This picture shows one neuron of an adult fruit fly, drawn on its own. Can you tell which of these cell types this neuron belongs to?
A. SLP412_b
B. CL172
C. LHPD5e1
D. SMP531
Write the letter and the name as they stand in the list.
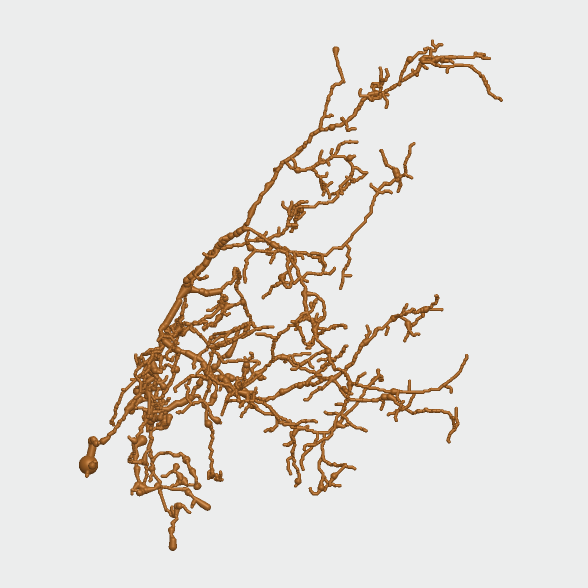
D. SMP531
